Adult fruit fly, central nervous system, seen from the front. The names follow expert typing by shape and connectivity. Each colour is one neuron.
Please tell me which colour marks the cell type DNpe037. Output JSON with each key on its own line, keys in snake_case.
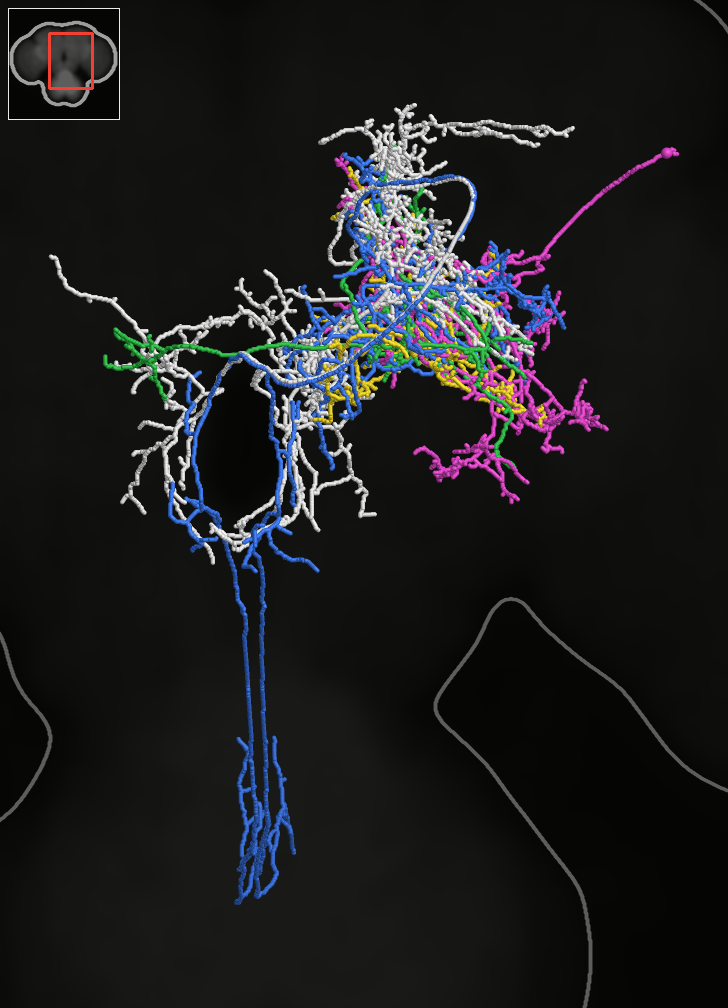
{
 "colour": "blue"
}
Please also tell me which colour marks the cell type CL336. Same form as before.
{
 "colour": "white"
}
